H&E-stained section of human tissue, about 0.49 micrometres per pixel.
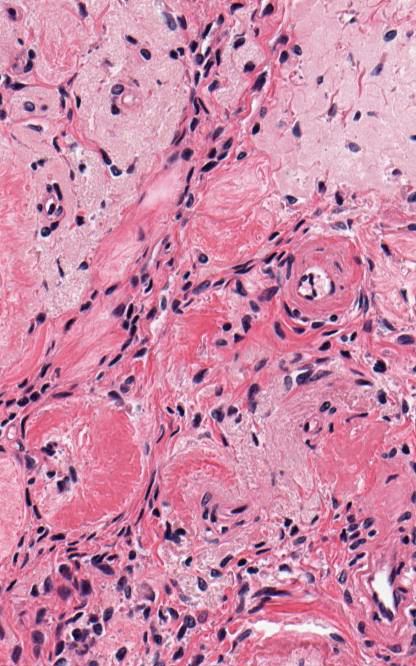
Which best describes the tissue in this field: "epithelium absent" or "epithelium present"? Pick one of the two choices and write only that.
Epithelium absent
